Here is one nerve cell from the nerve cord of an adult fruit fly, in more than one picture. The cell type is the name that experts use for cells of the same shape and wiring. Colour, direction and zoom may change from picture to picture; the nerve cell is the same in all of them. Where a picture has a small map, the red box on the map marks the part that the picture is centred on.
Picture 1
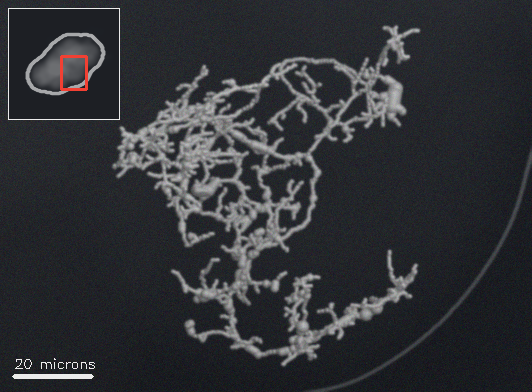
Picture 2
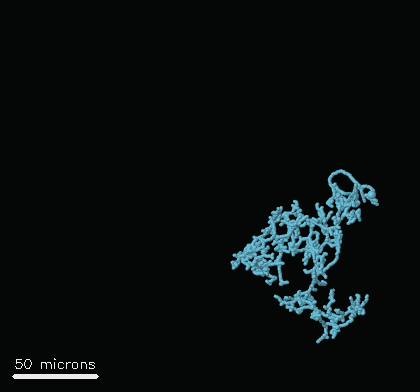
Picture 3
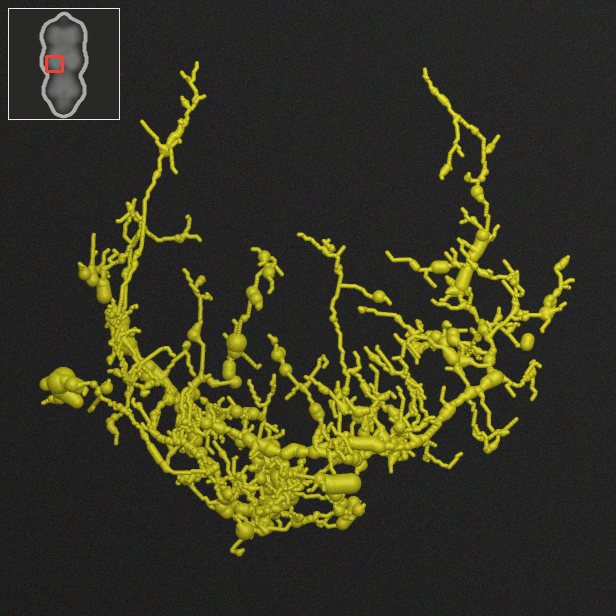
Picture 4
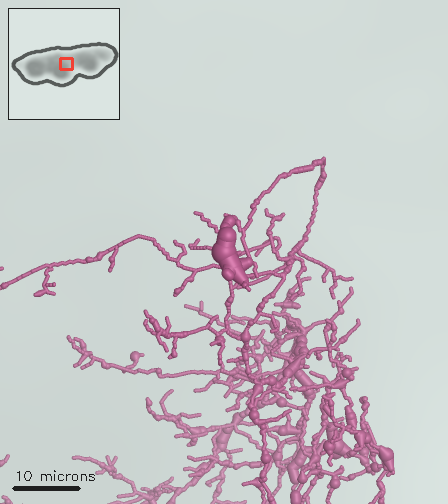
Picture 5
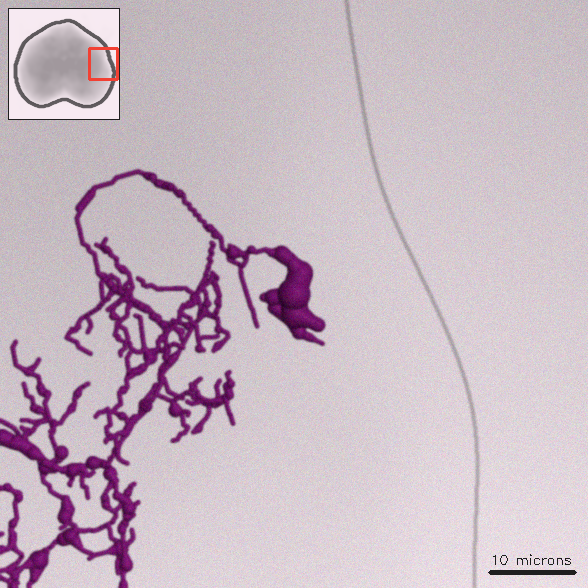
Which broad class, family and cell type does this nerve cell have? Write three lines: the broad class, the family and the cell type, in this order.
nerve-cord intrinsic neuron
hemilineage 19A
IN19A048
